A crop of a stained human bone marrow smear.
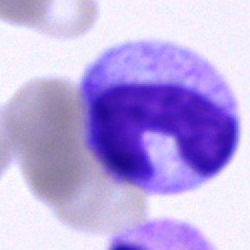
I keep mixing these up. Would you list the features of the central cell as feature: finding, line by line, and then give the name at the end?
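Nucleus: bent like a horseshoe, indentation opening downward
Chromatin: dense, dark purple
Cytoplasm: pale lilac, widest band above the nucleus
Granules: fine, purple, scattered through the cytoplasm
Name: band neutrophil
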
